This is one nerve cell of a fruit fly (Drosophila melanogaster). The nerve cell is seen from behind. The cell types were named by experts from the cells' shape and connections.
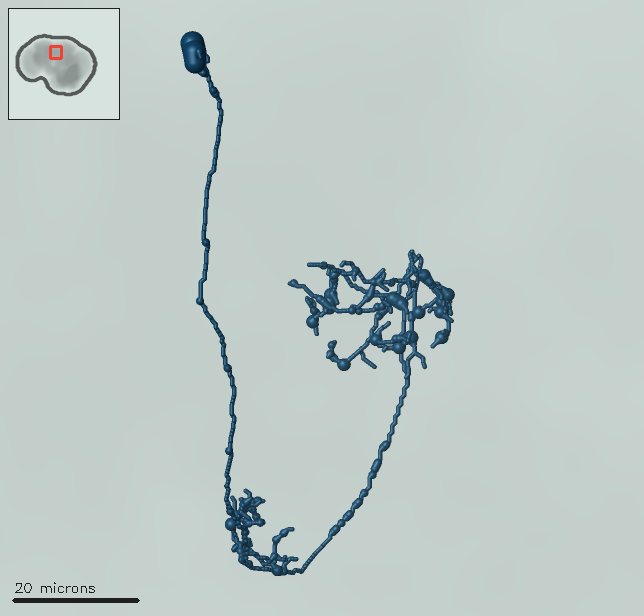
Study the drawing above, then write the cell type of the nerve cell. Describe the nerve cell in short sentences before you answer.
From top to bottom in the picture it spans about 85 microns. As drawn here it is taller than it is wide. Its broad class is central-brain intrinsic neuron. It is of cell type vDeltaC.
